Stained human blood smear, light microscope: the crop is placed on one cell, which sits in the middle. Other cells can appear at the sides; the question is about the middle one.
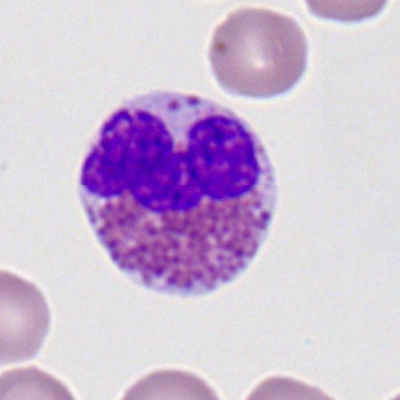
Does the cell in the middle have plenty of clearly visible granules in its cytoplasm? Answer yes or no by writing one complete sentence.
Yes, the cytoplasm of this cell holds many visible granules.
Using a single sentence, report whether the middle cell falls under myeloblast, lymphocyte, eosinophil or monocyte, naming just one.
The cell sitting right in the middle is an eosinophil.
